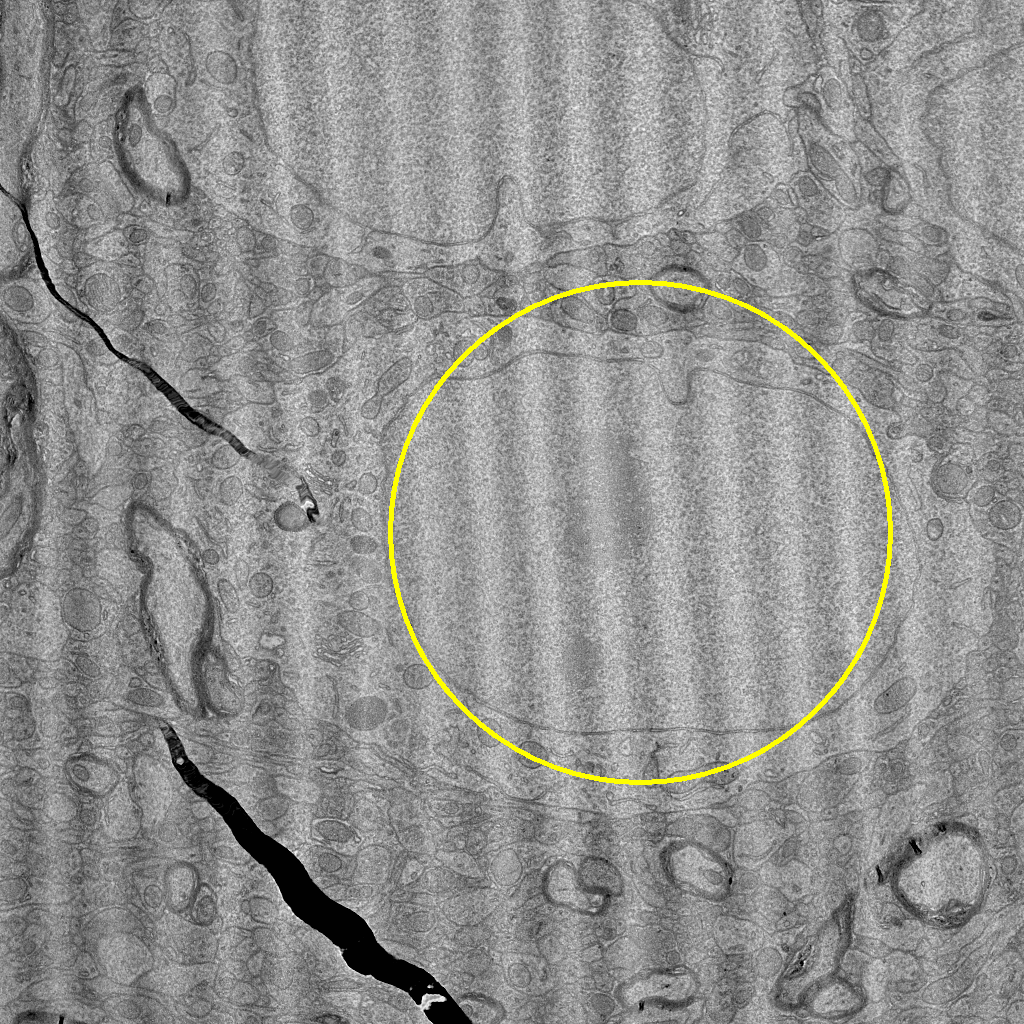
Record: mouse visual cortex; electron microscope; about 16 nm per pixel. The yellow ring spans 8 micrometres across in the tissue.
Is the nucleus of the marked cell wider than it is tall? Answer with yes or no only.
Yes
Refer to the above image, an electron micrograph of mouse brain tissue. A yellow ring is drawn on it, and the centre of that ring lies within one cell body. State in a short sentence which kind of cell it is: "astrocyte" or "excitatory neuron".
The centre of the ring falls on an excitatory neuron.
